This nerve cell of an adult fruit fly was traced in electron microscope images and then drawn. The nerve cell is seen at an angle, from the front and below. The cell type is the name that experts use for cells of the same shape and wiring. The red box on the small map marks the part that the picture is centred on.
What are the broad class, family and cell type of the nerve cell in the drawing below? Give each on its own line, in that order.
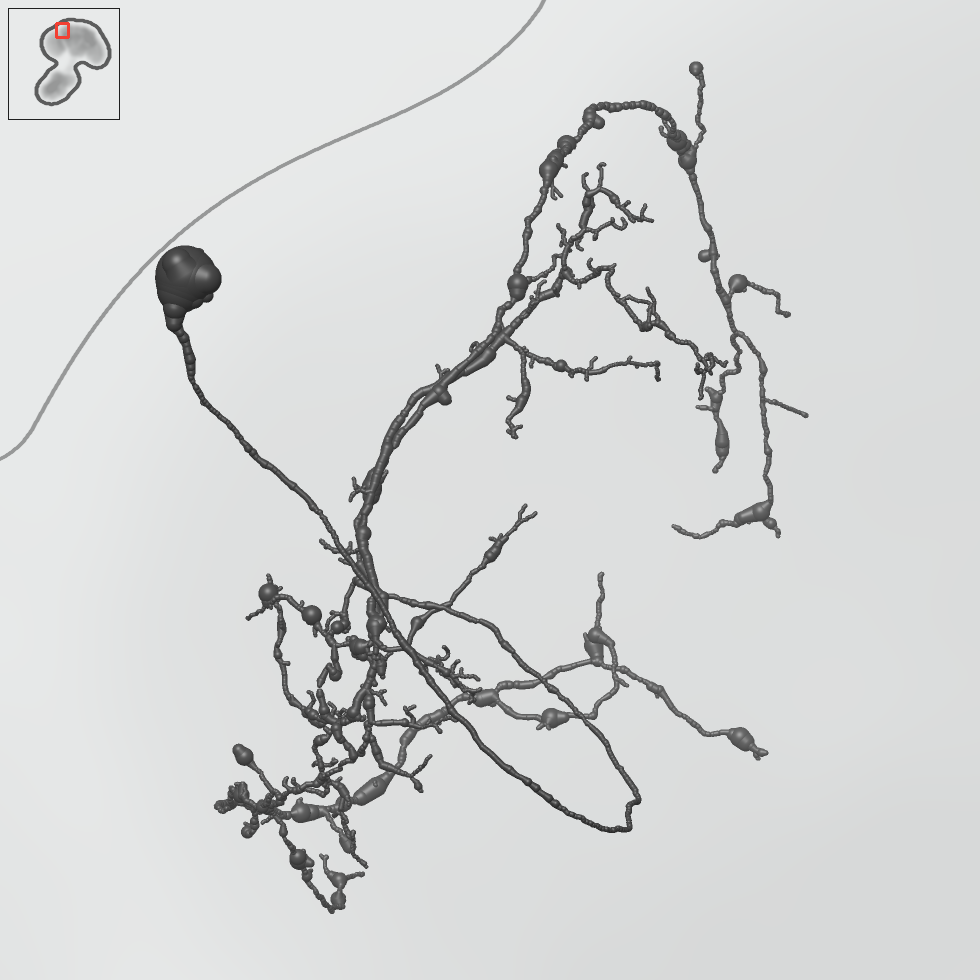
central-brain intrinsic neuron
hemilineage LHl4_dorsal
LHAV4b2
